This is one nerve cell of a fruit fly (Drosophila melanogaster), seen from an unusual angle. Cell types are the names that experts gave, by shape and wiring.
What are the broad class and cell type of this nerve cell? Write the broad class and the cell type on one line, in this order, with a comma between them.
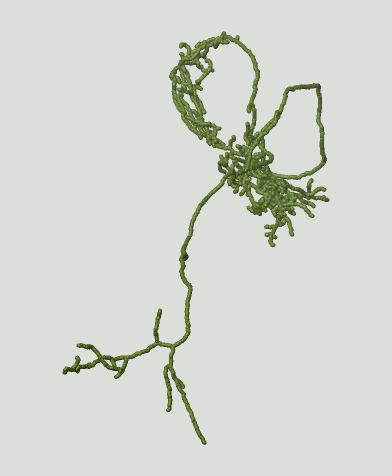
central-brain intrinsic neuron, CL136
